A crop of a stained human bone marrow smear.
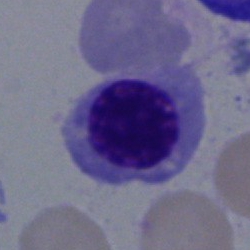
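Erythroblast in the centre of the field: outline roughly round, with a slightly uneven edge; chromatin dense and dark purple. A moderate rim of pale bluish-lavender cytoplasm surrounds the nucleus and shows no obvious coarse granules.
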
